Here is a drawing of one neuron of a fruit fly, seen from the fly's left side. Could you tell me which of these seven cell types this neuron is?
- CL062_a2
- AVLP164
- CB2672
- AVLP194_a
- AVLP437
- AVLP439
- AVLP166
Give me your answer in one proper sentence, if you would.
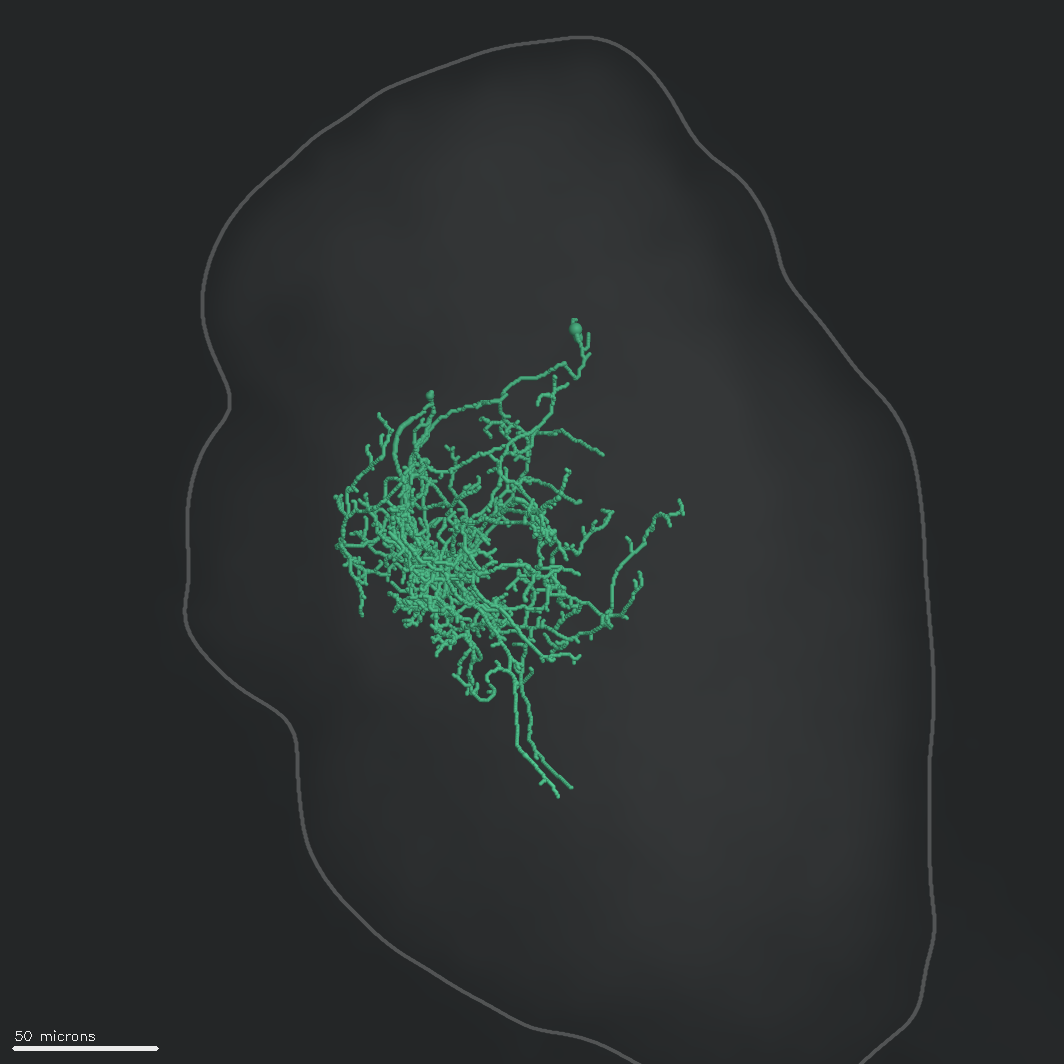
Under cell type classification, the neuron is AVLP437.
